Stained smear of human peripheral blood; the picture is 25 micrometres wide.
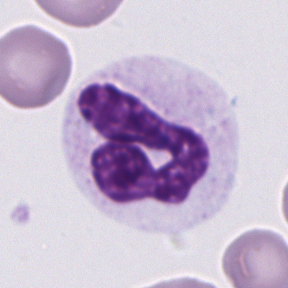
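Segmented neutrophil, and what I notice first is a nucleus folded back on itself around a small pale gap. Its chromatin seems dark purple and clumped, lighter in patches. Around it the cytoplasm is pale greyish-lilac, with fine, faint granules scattered through it.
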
